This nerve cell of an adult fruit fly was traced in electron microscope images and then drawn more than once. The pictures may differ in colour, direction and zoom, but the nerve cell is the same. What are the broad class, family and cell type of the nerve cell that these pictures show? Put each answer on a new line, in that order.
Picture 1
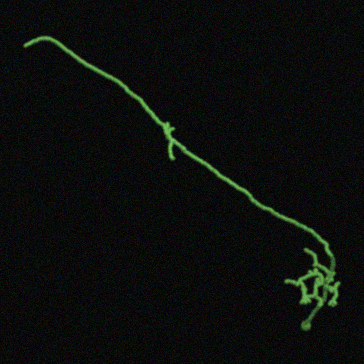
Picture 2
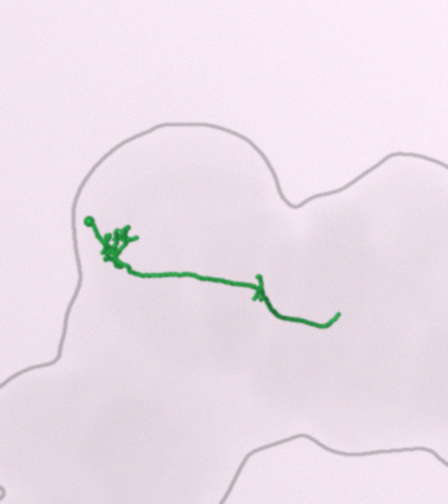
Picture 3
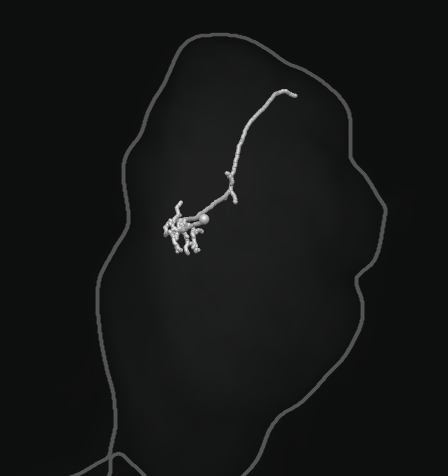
visual projection neuron
MeTu
MeTu4b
